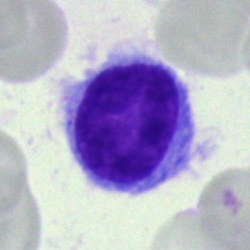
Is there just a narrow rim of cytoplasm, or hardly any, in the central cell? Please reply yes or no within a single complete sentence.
Yes, scant cytoplasm surrounds the nucleus of this cell.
